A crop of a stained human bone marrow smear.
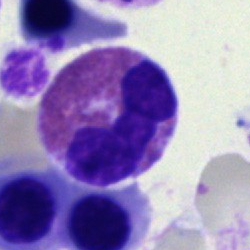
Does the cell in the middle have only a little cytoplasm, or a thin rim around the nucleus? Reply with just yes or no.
No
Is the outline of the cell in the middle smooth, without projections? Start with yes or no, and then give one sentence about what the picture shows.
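Yes. The cell outline is round and smooth.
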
